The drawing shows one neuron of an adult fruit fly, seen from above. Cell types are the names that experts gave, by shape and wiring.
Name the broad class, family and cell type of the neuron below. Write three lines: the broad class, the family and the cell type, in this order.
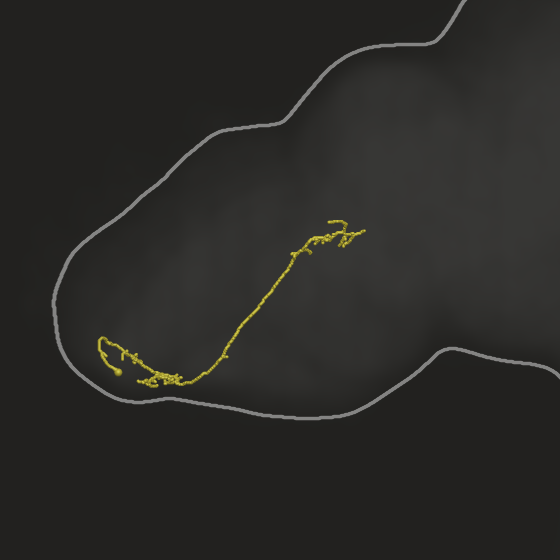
optic-lobe intrinsic neuron
TmY
TmY21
